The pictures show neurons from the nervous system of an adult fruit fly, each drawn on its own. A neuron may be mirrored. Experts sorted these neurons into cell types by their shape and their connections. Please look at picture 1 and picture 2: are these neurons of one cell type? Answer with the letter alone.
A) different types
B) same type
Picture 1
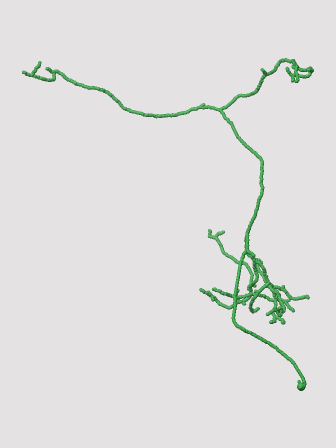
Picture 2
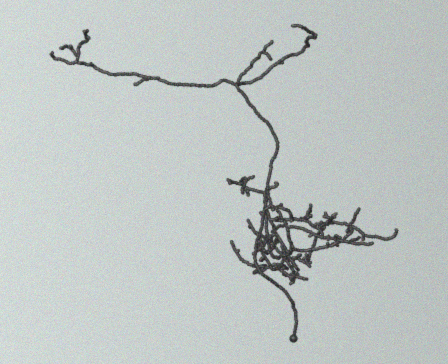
B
